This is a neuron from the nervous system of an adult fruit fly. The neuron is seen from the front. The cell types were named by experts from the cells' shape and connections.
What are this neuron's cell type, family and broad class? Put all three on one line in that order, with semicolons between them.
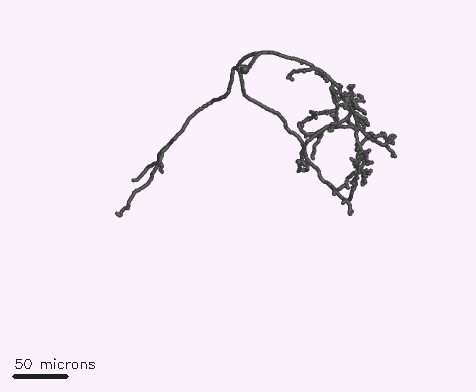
SIP145m; hemilineage SMPad1; central-brain intrinsic neuron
